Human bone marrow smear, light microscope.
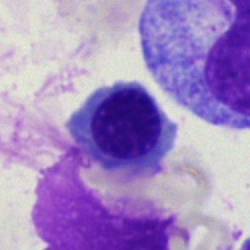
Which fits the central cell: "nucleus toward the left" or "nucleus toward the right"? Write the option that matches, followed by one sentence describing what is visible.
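Nucleus toward the right. The cytoplasmic rim is wider on the left side than on the right.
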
